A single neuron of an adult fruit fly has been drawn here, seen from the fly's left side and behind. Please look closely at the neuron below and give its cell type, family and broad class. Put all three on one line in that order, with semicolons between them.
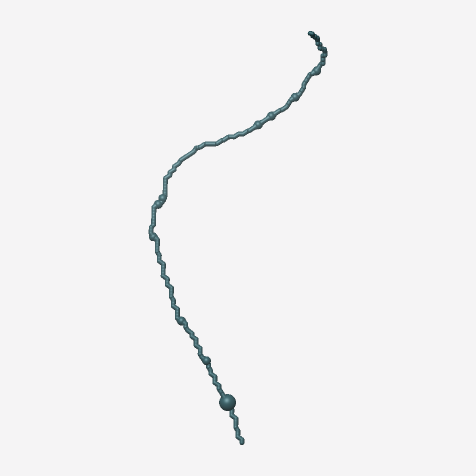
BM_InOm; class mechanosensory; sensory neuron entering the brain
